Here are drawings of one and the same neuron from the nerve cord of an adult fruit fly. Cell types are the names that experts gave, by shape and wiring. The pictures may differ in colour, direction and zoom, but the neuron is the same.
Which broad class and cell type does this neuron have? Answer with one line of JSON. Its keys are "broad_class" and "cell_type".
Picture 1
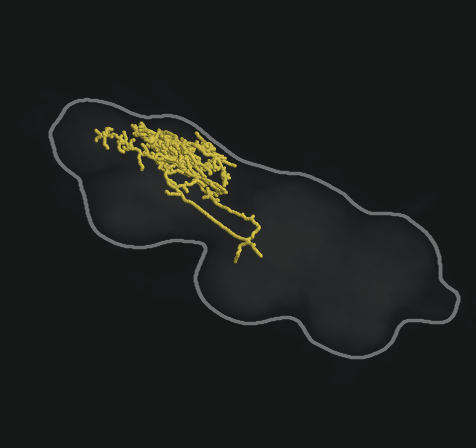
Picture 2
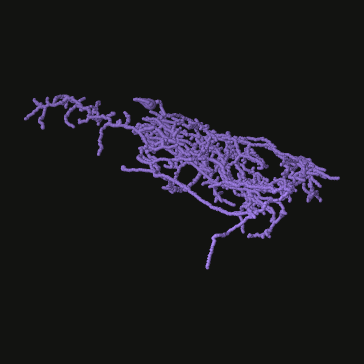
{"broad_class": "nerve-cord intrinsic neuron", "cell_type": "INXXX315"}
